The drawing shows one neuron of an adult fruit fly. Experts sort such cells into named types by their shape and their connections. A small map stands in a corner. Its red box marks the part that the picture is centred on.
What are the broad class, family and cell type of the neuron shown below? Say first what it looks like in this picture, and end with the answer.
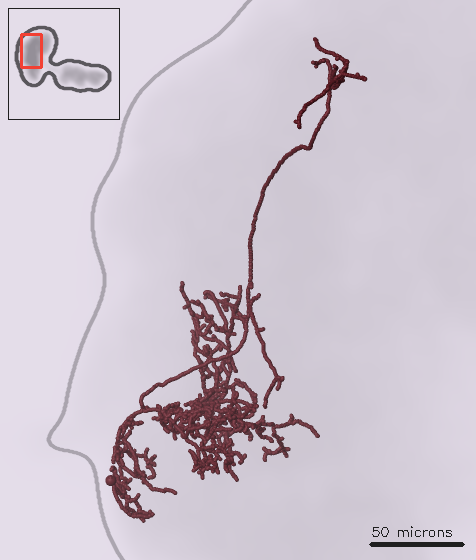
It is in the brain and does not reach the nerve cord. By the scale bar it is about 250 microns tall in this view. Dozens of branch ends can be seen. This is a central-brain intrinsic neuron. Its family is hemilineage VLPa1_medial. The cell type is AVLP729m.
